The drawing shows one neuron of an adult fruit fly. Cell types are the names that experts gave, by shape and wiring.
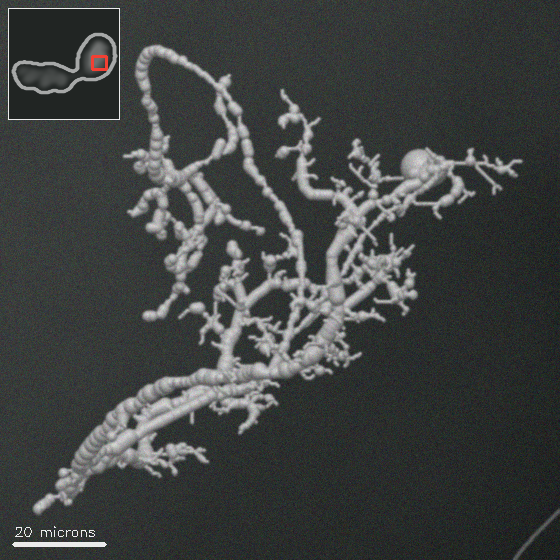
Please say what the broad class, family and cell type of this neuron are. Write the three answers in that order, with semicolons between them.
central-brain intrinsic neuron; hemilineage ALl1_ventral; SAD097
